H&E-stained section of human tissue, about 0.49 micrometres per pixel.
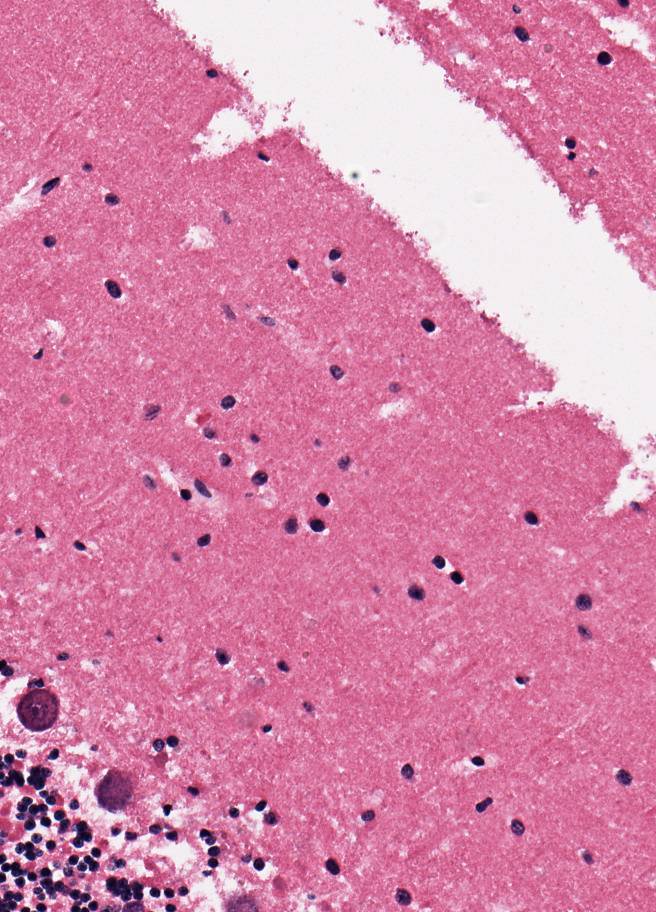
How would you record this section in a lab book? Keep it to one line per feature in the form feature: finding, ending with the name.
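Background: pink, finely fibrillary neuropil with sparse, scattered nuclei
Lower left corner: a dense crowd of small, round, dark-staining nuclei
Large cells: two rounded neuronal cell bodies at the lower left, on the border between the crowded small nuclei and the pink neuropil
Epithelium and glands: none in the field
Name: cerebellum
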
